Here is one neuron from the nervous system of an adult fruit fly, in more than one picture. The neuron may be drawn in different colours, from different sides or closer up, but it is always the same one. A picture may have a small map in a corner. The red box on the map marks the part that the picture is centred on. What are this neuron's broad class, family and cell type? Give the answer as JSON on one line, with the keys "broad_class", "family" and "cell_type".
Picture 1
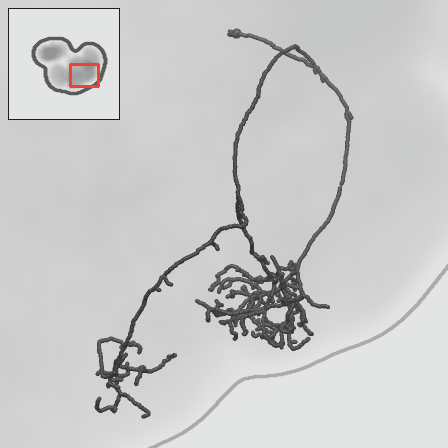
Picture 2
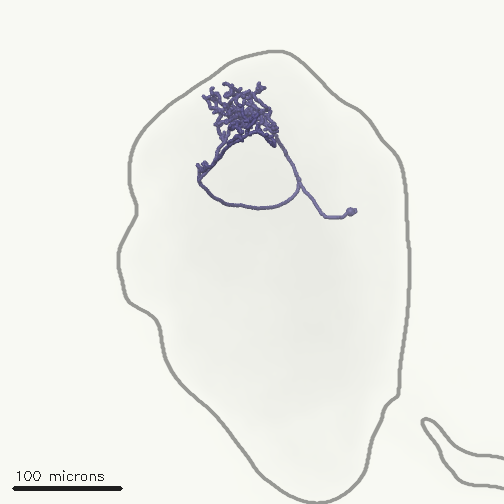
{"broad_class": "central-brain intrinsic neuron", "family": "hemilineage VLPl&p1_posterior", "cell_type": "CB1346"}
